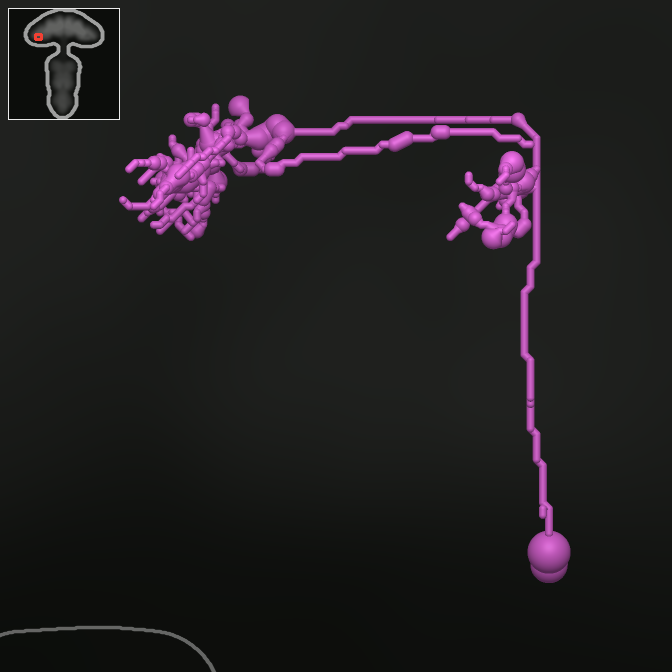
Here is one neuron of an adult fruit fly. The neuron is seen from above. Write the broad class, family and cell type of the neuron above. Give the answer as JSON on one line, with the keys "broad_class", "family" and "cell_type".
{"broad_class": "optic-lobe intrinsic neuron", "family": "T", "cell_type": "T4a"}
